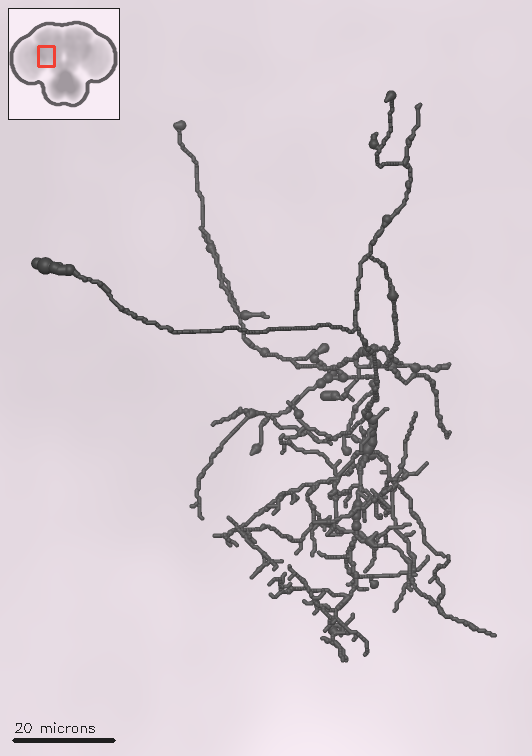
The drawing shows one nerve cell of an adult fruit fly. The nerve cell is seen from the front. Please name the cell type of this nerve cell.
CB1213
